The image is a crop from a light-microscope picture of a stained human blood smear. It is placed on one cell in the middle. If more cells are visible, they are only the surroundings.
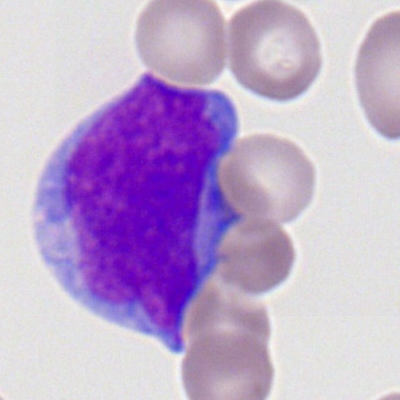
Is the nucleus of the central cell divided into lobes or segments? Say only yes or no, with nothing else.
No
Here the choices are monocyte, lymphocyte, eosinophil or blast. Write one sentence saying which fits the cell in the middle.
The cell at the heart of this crop is a blast.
